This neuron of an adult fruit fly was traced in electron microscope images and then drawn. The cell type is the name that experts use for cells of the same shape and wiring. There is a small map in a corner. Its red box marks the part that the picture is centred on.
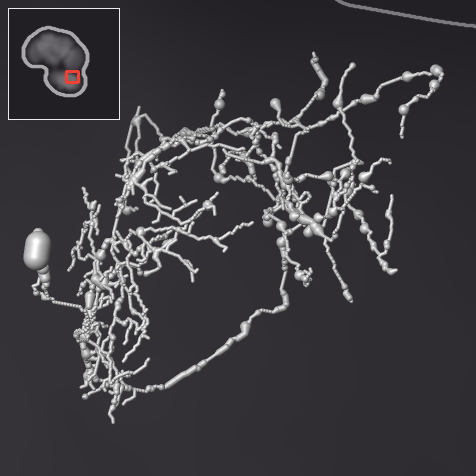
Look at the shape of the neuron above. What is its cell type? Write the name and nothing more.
INXXX415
